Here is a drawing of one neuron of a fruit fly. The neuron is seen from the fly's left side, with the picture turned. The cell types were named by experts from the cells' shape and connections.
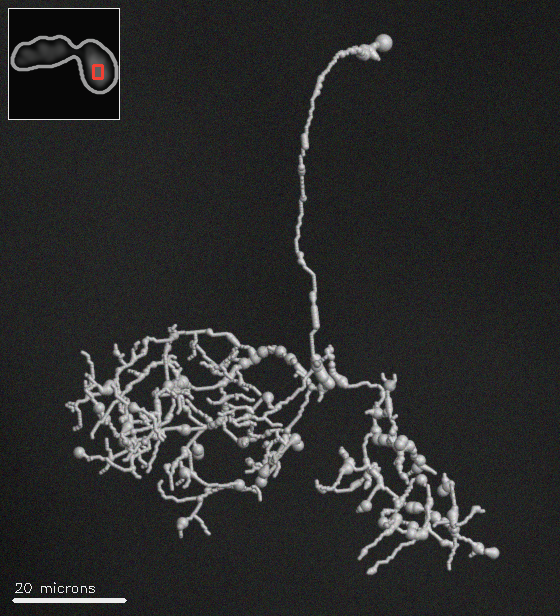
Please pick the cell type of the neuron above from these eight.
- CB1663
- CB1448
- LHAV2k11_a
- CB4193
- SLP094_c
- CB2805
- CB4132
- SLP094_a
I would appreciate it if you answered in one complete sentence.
This neuron belongs to the cell type LHAV2k11_a.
